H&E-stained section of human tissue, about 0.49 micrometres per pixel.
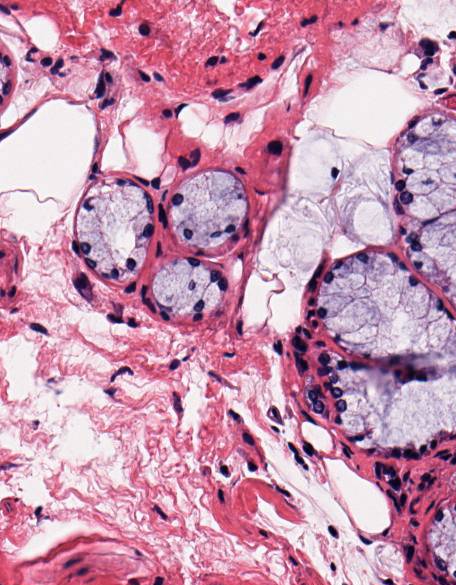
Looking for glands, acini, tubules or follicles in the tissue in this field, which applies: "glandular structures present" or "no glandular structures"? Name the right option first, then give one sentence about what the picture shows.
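Glandular structures present. The glandular units are rounded acini filled with pale bluish-grey, finely foamy mucous cytoplasm.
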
